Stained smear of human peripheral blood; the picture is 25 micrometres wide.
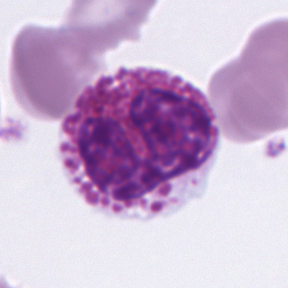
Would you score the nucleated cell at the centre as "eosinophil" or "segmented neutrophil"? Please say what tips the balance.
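That's an eosinophil. What decides it is the nucleus, divided into two large lobes lying side by side, and the cytoplasm, crowded with coarse, round granules.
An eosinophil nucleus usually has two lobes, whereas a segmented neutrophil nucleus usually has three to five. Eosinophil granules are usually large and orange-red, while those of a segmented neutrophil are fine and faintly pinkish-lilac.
Along the lower edge the granules stand apart as separate beads on a pale background. The chromatin is dark purple and coarsely clumped, and the cell is about 13 micrometres across.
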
